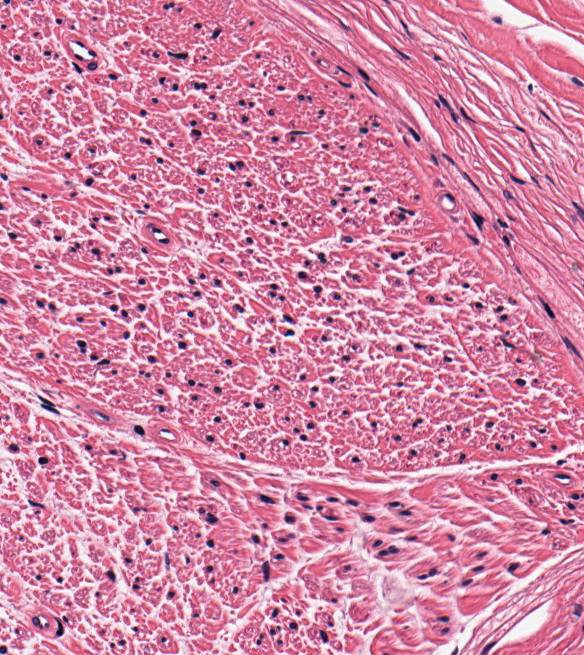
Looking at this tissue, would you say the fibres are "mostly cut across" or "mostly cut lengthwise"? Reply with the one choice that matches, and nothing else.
Mostly cut across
